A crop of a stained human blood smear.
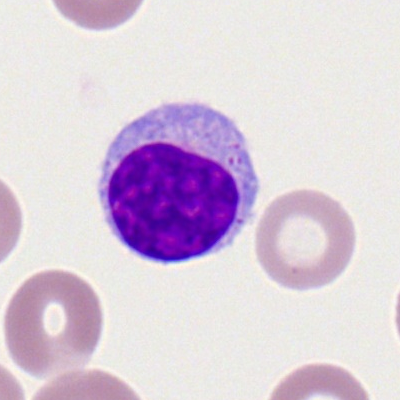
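Lymphocyte, central cell of a stained blood smear. Outline round. Chromatin dark purple, coarsely clumped. A few small reddish-purple granules scattered through the cytoplasm. No vacuoles in the cytoplasm.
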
